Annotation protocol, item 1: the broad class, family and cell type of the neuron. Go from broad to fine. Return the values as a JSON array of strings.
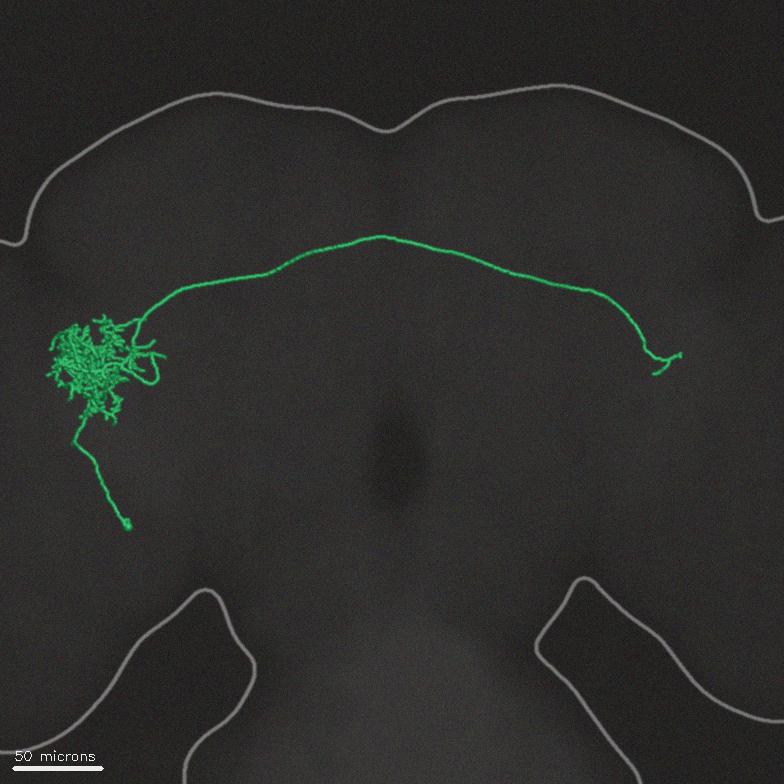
["central-brain intrinsic neuron", "hemilineage VLPl&p1_lateral", "CB2049"]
